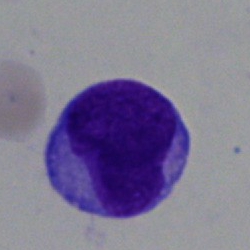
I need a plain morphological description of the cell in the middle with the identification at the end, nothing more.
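Round and smooth, that outline. And the nucleus fills most of the cell. At the cell edge the cytoplasm has a deeper blue rim. Distinct granules in the cytoplasm? None visible. So: a blast.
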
